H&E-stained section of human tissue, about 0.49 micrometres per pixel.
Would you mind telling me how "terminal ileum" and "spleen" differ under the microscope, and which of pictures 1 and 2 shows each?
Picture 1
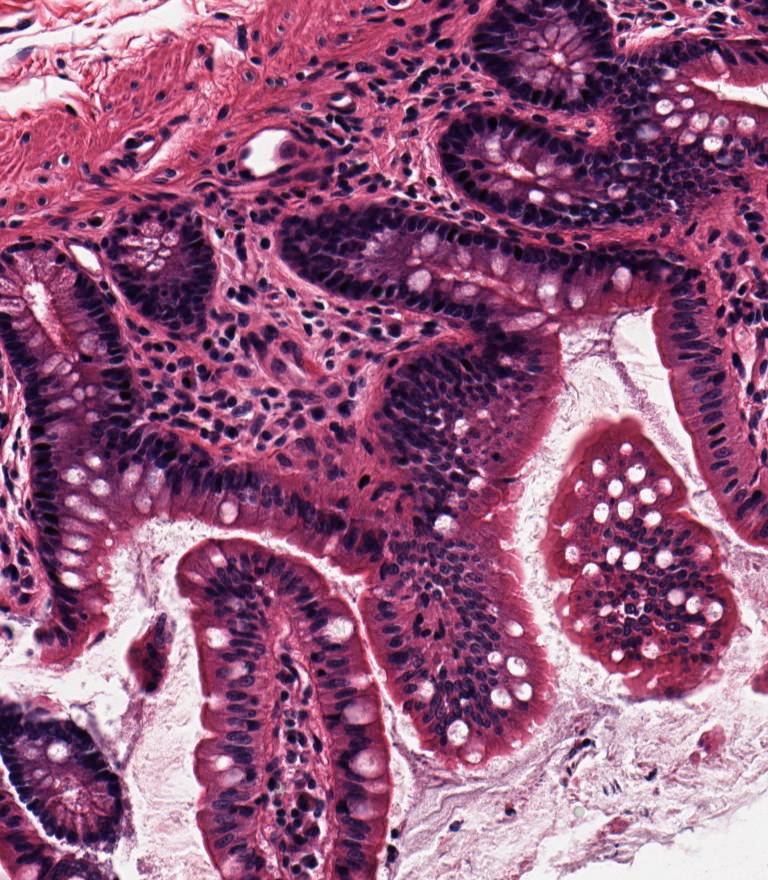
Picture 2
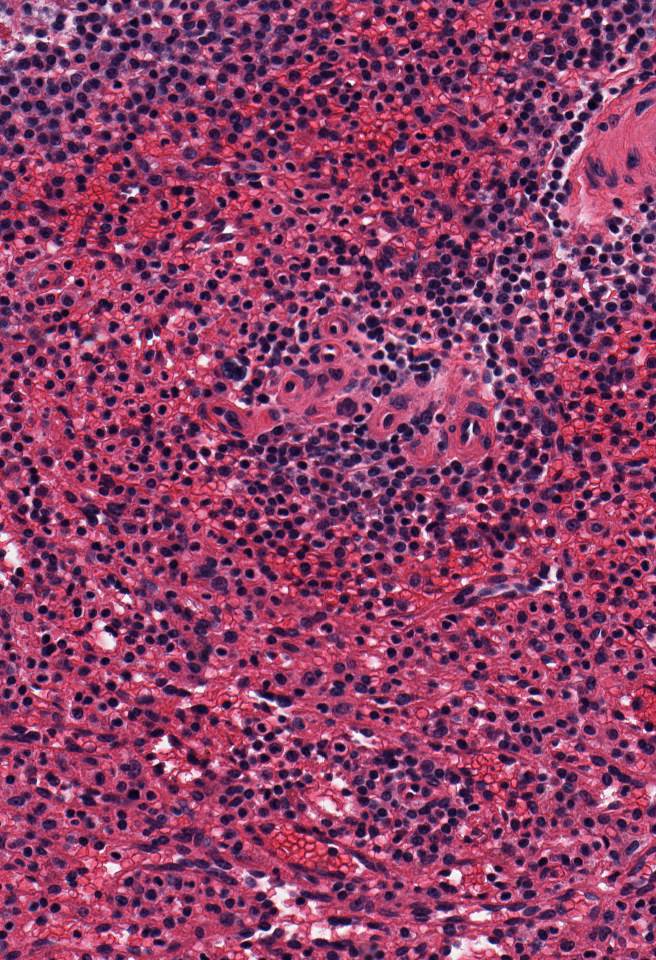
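Terminal ileum is picture 1 and spleen is picture 2. Epithelium: picture 1 has finger-like mucosal projections covered by a single layer of tall columnar cells with dark elongated nuclei, and goblet cells as round pale mucin vacuoles, most crowded in the cross-cut projection at right. Glands: cut in cross-section in the upper part of picture 1, with cells radiating around a small central lumen. Cells: in picture 2 most nucleated cells are small lymphocytes with round, dark purple nuclei and scant cytoplasm, with plentiful red blood cells in patches between them.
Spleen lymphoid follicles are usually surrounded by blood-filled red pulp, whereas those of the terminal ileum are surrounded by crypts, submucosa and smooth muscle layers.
No fat cells appear in picture 2.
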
